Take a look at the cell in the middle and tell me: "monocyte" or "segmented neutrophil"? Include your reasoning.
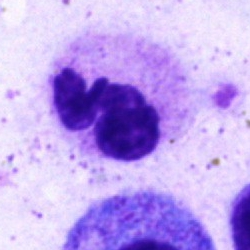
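This is a segmented neutrophil. What decides it is the colour of the cytoplasm: here it is plentiful and pale pinkish-lilac.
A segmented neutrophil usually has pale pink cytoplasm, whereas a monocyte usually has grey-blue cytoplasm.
Beyond that, notice the nucleus sitting in the lower half of the cell, with a wider band of cytoplasm above it; its chromatin is dark purple and dense. Fine pinkish-purple granules are scattered through the cytoplasm.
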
